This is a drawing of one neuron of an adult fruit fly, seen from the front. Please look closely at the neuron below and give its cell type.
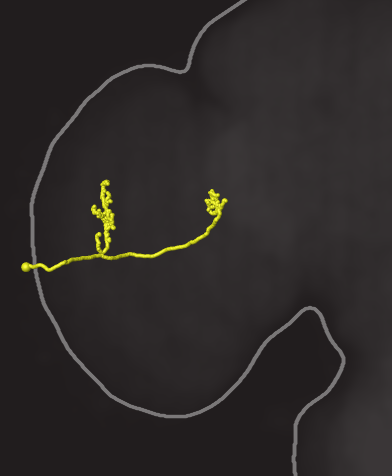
Tm33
